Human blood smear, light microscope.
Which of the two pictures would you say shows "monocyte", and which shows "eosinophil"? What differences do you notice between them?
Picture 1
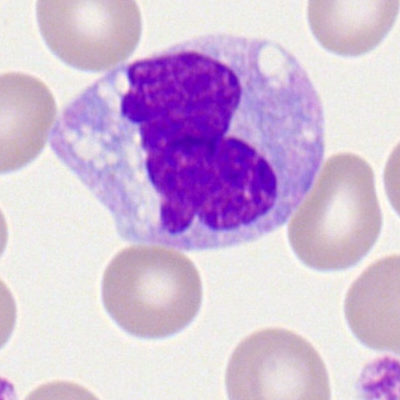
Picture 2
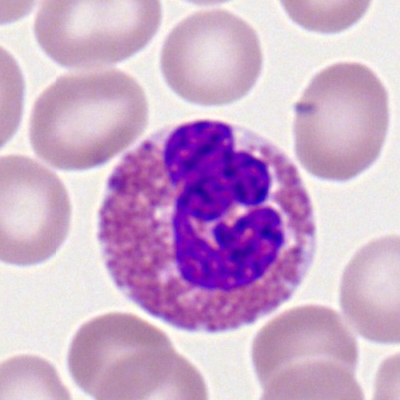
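Picture 2 holds the eosinophil; picture 1 holds the monocyte. Outline: the monocyte is a broad oval, wider than it is tall, whereas the eosinophil is round and smooth.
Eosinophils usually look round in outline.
Nucleus: the eosinophil's is divided into lobes joined in a curved, C-like arrangement. Chromatin: dark purple in both, patchy with small pale gaps in the monocyte and coarsely clumped in the eosinophil.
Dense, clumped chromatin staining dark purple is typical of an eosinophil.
No distinct nucleoli are seen in either nucleus.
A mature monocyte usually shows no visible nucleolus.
Cytoplasm: the monocyte's is pale greyish blue, with several small clear vacuoles and a dusting of fine, faint pinkish granules; the eosinophil's is packed with coarse granules, pink to orange-red.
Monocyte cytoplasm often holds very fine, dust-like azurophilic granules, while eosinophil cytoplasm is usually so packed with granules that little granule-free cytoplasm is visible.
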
